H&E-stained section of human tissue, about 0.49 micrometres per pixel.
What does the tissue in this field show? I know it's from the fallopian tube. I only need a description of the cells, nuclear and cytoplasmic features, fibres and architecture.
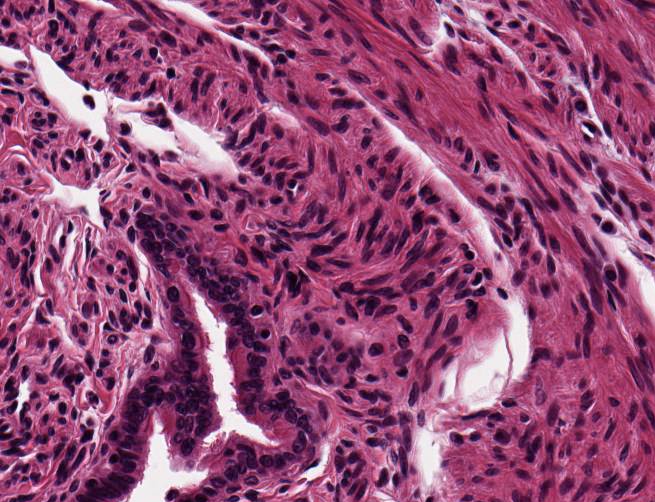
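First, nuclear shape: in the right half most nuclei are elongated and spindle-shaped. Second, the cytoplasm is pink and fibrillary and merges into the fascicles. Third, toward the lower left the cells become more crowded, with darker, rounder nuclei. Last, a long, narrow cleft in the lower left is bordered by a crowded row of dark nuclei.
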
